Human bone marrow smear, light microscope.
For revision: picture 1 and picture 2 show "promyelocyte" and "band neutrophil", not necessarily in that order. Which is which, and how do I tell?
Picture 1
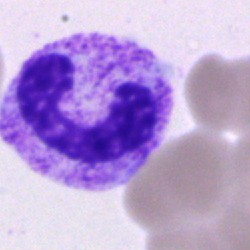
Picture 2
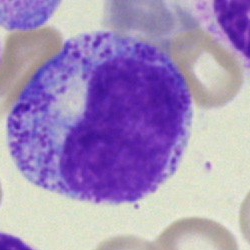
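First, identity: picture 1 shows a band neutrophil, and picture 2 shows a promyelocyte. Nuclear shape: the band neutrophil's nucleus is a curved, horseshoe-shaped band open toward the top, while the promyelocyte's nucleus has only a shallow indentation on its left side.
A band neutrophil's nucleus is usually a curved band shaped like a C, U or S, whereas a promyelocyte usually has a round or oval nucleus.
Nuclear position: in the promyelocyte the nucleus lies off-centre, toward the right of the cell.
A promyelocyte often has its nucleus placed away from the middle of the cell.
Chromatin: dense and dark purple in the band neutrophil, dark purple with a finely mottled texture in the promyelocyte.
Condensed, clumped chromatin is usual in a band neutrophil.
Nucleoli: none are visible in the band neutrophil. Cytoplasm: plentiful and pale lilac in the band neutrophil, pale blue in the promyelocyte, where a pale clear area lies beside the nuclear indentation. Granules: purple granules are scattered through the promyelocyte's cytoplasm.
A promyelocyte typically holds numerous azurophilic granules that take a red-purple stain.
Outline: the band neutrophil's is roughly round.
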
